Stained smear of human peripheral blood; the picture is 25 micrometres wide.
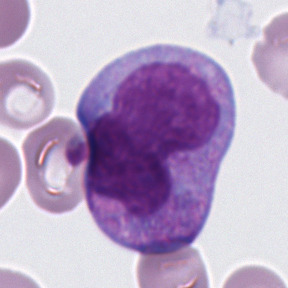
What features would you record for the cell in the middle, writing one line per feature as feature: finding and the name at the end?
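Outline: smooth, broadly rounded, no surface projections
Nucleus: irregular and folded, with deep indentations
Shape: lobed and curved
Nucleoli: none distinct
Granules: fine, pinkish-purple, dusted through the cytoplasm
Name: atypical promyelocyte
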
